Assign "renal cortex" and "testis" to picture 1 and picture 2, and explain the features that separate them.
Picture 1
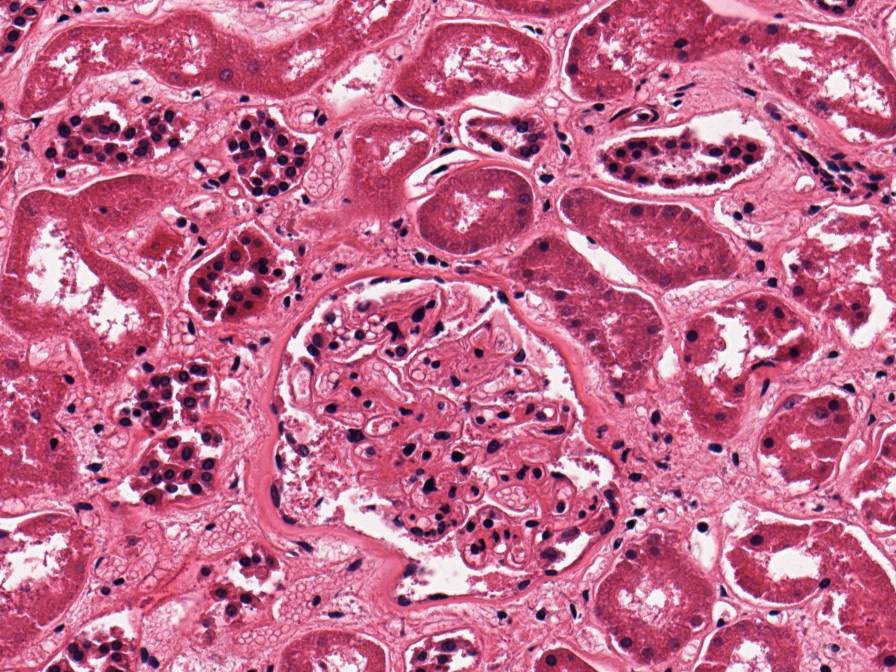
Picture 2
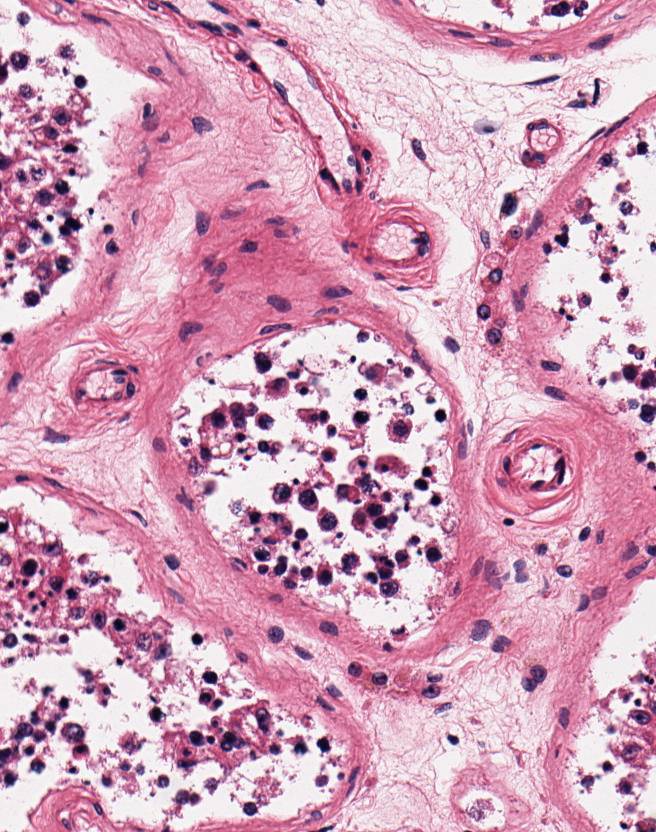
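Picture 1 is renal cortex and picture 2 is testis. In picture 1 a single central glomerulus is surrounded on all sides by cross-sectioned tubules. Most of these have round nuclei and abundant granular pink cytoplasm, but several, mostly in the left half, show crowded dark nuclei with less cytoplasm. Between the tubules the interstitium is scant, forming thin strands with scattered spindle-shaped nuclei. Picture 2 consists of large rounded tubular profiles in interstitium, one whole in the centre and others cut off at the edges. Each has a thick, layered, pink fibrous wall whose nuclei are flattened, spindle-shaped and parallel to the lumen. Small vessels with thick concentric pink walls and narrow lumens lie in the interstitium, one on each side of the central tubule.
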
